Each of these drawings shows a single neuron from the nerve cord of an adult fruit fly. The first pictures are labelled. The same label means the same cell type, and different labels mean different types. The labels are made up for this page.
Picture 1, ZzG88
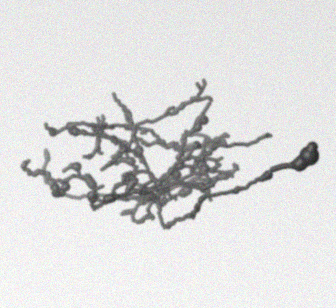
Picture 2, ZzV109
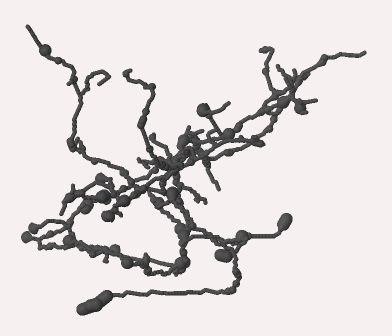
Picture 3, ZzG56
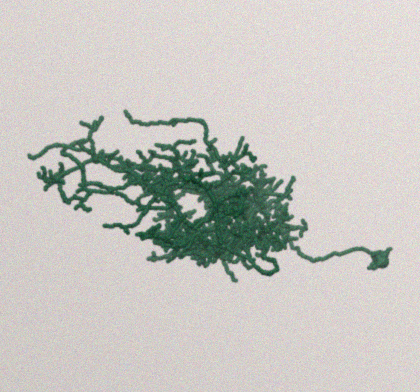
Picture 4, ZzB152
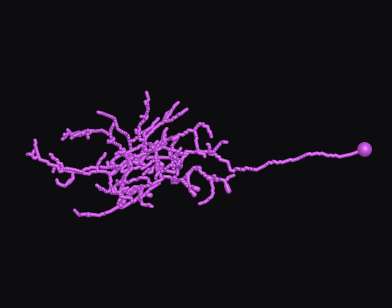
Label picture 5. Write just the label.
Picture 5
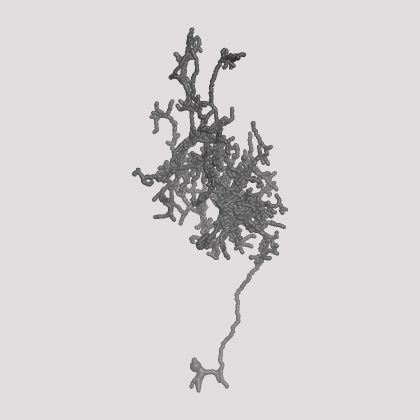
ZzG56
